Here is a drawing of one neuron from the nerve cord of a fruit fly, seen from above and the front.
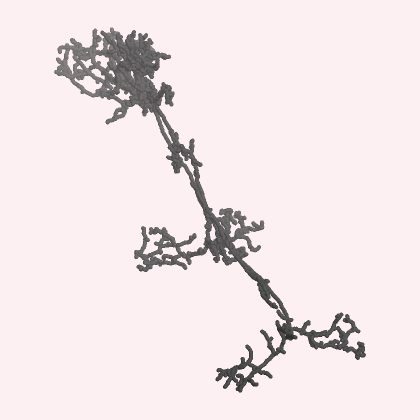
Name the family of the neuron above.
hemilineage 05B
